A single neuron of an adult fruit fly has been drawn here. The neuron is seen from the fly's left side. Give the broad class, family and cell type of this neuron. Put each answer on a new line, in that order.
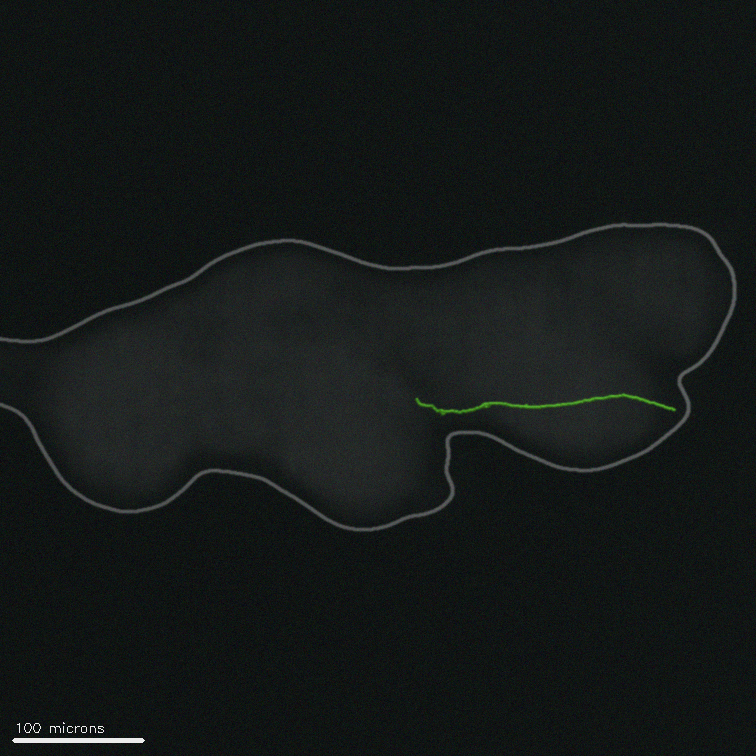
sensory neuron entering the nerve cord
class mechanosensory proprioceptive
SNpp57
